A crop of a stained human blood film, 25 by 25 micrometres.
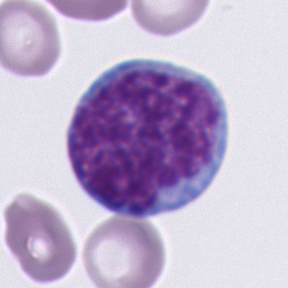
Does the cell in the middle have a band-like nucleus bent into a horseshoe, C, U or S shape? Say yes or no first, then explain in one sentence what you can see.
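No. The nucleus is roughly round and not lobed.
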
